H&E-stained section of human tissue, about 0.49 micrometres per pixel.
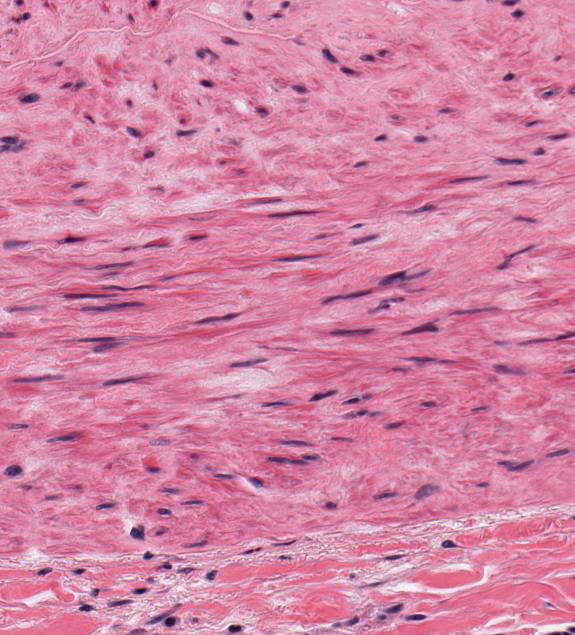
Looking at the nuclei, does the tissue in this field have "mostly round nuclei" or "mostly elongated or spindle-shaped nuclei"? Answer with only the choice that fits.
Mostly elongated or spindle-shaped nuclei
